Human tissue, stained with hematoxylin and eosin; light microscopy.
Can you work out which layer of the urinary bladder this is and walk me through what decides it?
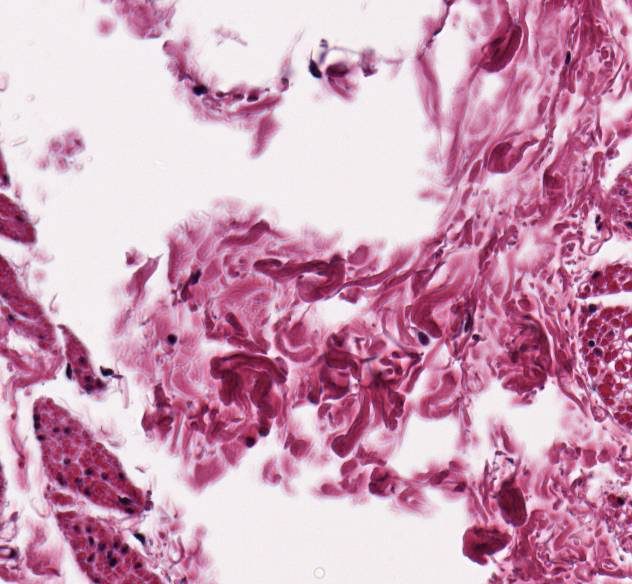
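Loose connective tissue is the part shown. Loosely arranged, eosinophilic collagen bundles run in wavy, irregular directions across the centre, with only sparse small dark nuclei among them.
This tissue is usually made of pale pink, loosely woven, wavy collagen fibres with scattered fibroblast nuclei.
No epithelium lines any surface or space, including the large empty space above the bundles in the upper left.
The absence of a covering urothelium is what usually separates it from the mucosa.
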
